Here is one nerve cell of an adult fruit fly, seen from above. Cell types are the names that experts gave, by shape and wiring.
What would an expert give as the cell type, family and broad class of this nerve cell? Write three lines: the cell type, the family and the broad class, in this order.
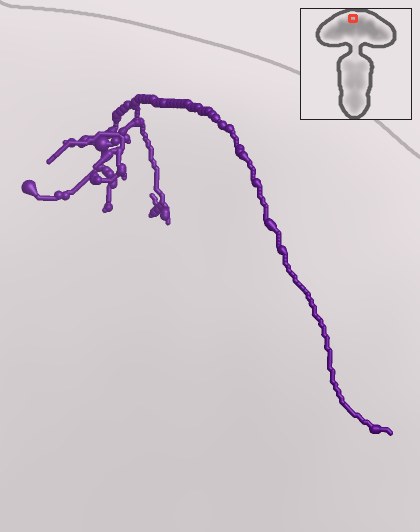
ORN_VA3
class olfactory
sensory neuron entering the brain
